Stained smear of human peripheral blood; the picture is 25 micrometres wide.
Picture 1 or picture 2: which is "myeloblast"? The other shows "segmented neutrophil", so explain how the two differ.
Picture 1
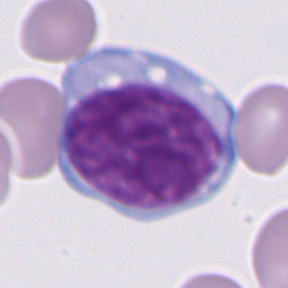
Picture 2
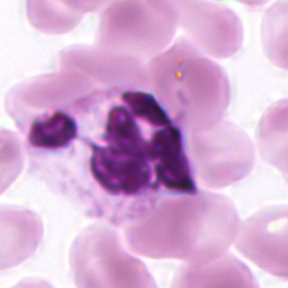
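Assignment: the myeloblast is in picture 1, the segmented neutrophil in picture 2. Nucleus: the myeloblast has a single oval nucleus of about 14 by 11 micrometres, filling about 60% of the cell's area, while the segmented neutrophil's nucleus is divided into several separate lobes, the leftmost joined to the rest by a thin strand.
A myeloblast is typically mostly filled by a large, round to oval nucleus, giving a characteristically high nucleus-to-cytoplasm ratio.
Chromatin and nucleoli: in the segmented neutrophil the chromatin is dark purple and densely clumped, and none of the lobes shows a nucleolus. Cytoplasm: in the myeloblast it is pale blue and free of granules. Outline: in the myeloblast it is irregular rather than smoothly round, with red cells lying against its left and right sides, whereas in the segmented neutrophil it is faint and hard to trace against the neighbouring red cells.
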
